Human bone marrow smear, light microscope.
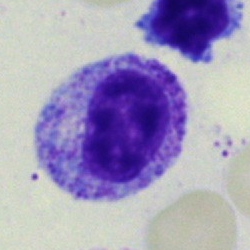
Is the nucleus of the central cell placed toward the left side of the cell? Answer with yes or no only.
No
